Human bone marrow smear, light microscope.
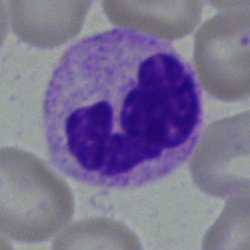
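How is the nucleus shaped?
Two main lobes joined along the bottom, with a deep notch coming in from above.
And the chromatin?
Dark purple and densely clumped, with no nucleoli visible.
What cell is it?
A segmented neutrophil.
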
